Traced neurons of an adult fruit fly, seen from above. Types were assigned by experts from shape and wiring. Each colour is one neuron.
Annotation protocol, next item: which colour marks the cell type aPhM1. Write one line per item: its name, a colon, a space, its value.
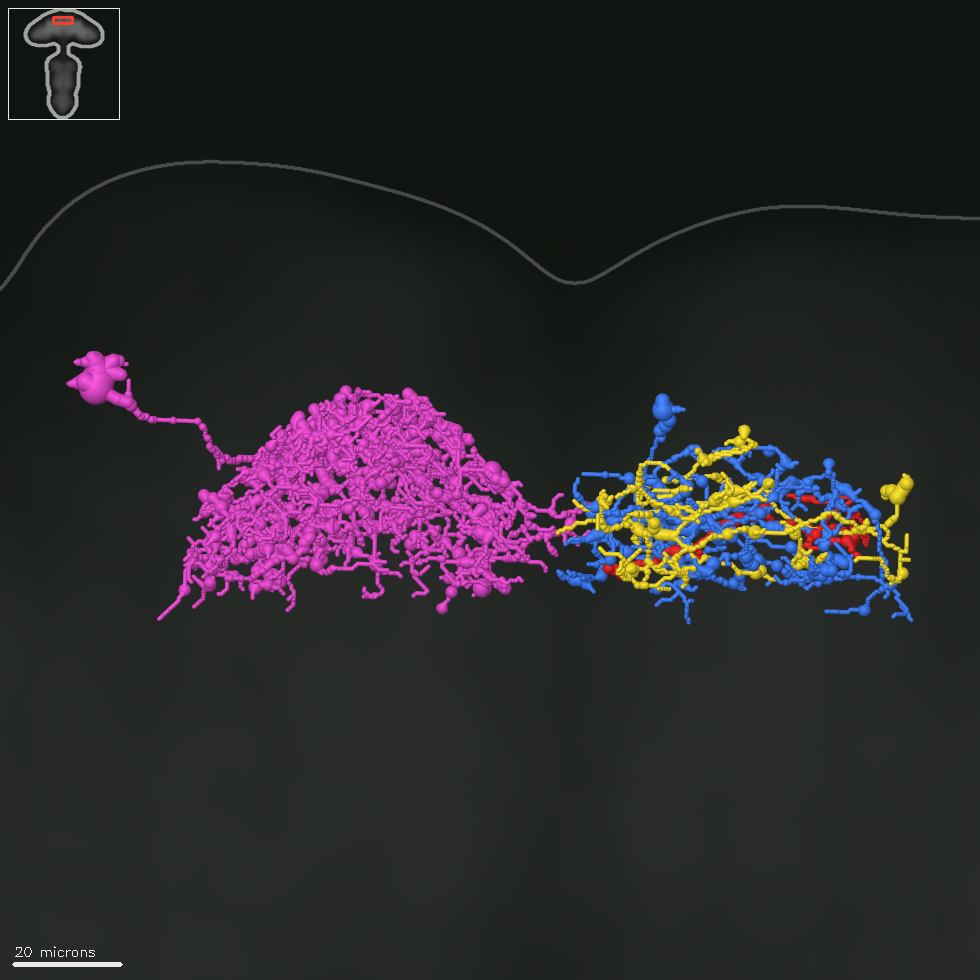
colour: red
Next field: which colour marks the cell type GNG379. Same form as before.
colour: yellow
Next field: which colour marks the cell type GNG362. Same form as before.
colour: blue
